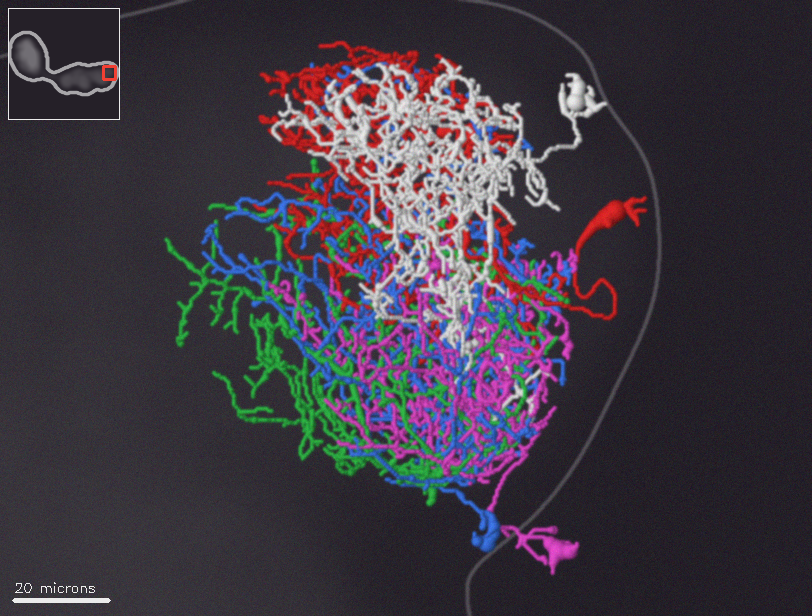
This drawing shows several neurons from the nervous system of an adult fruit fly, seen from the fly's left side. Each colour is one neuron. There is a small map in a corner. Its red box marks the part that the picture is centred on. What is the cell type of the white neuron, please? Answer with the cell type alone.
INXXX262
